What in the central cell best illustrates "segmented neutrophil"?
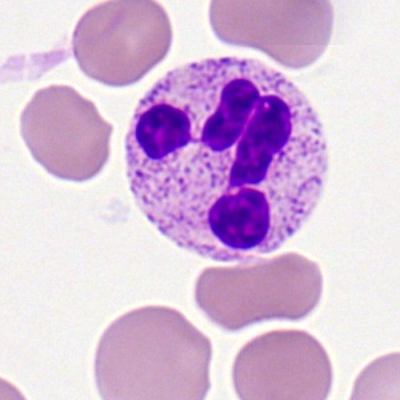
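Let me start with the outline of this cell, which is round and smooth. Now the nucleus: it is split into more than two lobes, and thin strands join them.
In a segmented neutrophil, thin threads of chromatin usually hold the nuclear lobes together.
The chromatin is dark purple and densely clumped.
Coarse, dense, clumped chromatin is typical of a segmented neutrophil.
Then there is the cytoplasm, which is plentiful and pale pinkish-lilac.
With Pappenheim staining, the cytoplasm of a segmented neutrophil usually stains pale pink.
So this is a segmented neutrophil, and the lobes, their connecting strands, the chromatin and the pale cytoplasm all go with that.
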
